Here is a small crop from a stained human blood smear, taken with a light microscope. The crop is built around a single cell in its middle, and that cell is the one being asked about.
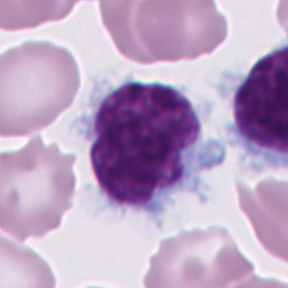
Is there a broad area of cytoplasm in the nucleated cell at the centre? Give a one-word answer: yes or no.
No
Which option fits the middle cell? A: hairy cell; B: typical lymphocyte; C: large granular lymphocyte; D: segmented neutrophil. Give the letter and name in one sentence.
Option A is the correct selection, for the cell at the centre is a hairy cell.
